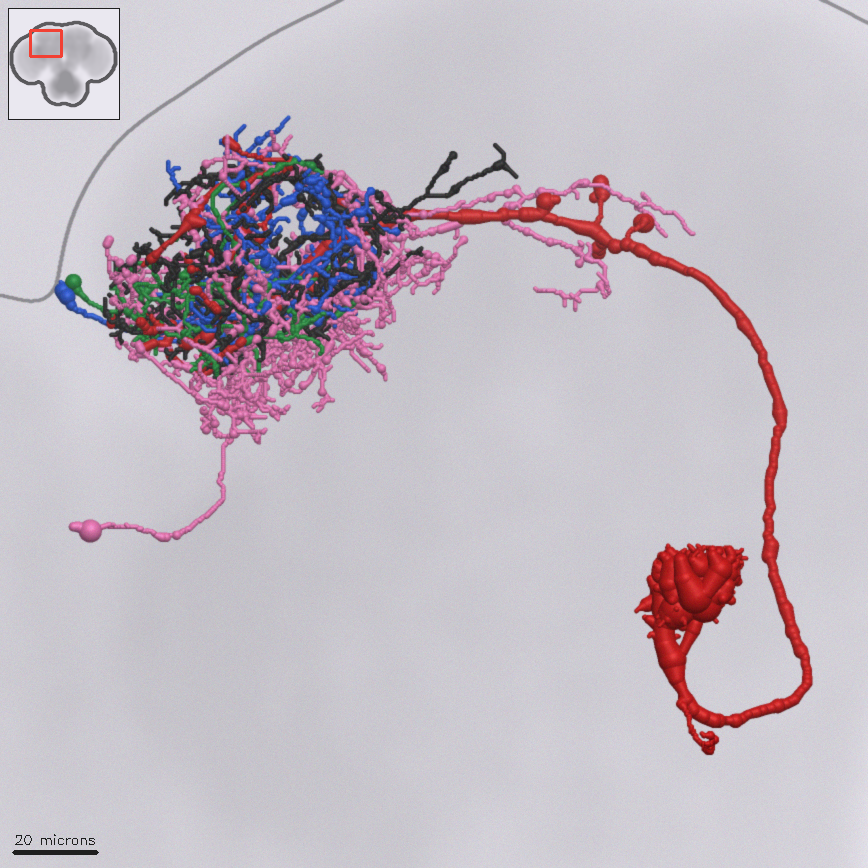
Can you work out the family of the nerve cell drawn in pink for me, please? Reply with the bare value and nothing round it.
hemilineage SLPpl3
